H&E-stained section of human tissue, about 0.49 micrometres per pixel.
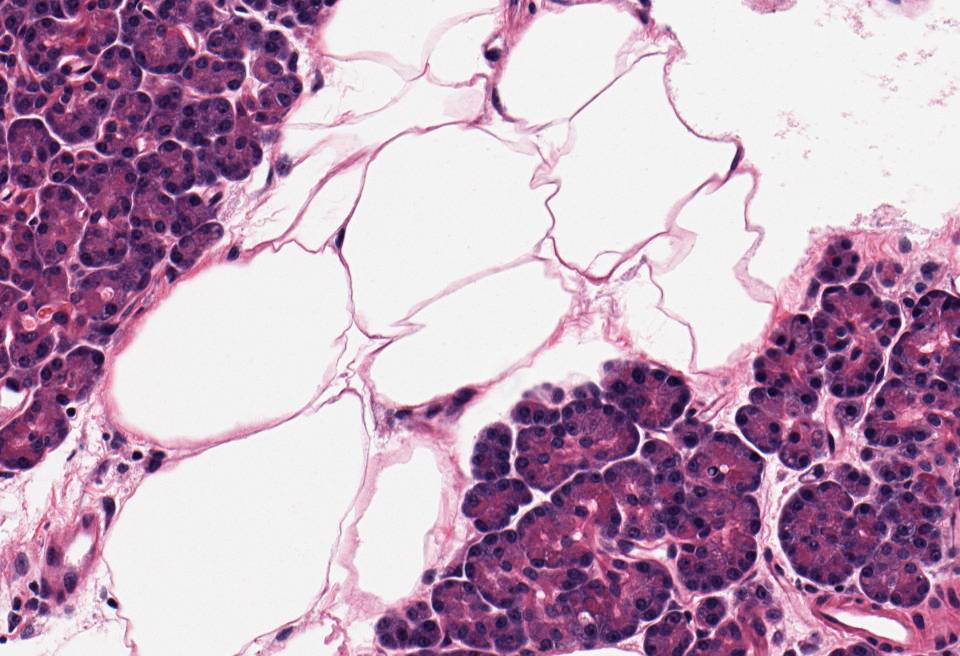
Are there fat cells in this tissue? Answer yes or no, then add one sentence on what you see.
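Yes. Densely cellular glandular tissue lies in the upper left and lower right of the field, with fat between them in the centre.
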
